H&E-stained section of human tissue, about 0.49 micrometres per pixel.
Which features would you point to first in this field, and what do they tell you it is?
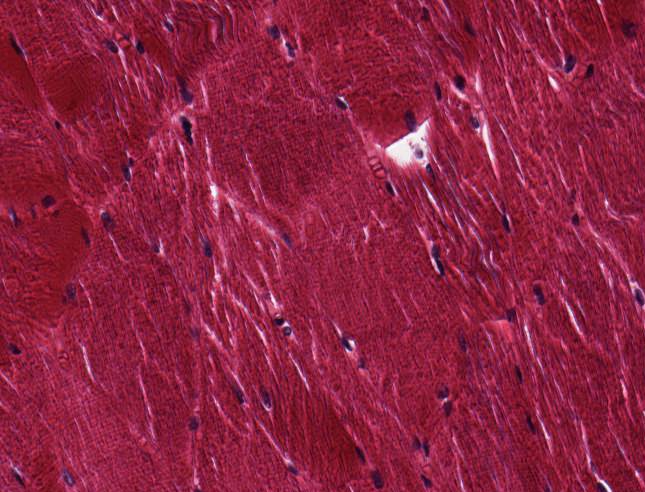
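The tissue is skeletal muscle. Closely packed eosinophilic muscle fibres run roughly parallel to one another across the whole field.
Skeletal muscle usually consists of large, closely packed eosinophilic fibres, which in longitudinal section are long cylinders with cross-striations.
Faint fine cross-striations are visible within the fibres in places.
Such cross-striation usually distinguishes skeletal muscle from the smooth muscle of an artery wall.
Only thin pale clefts separate the fibres; no broad bands of connective tissue are present. A small clear white space lies in the upper part of the field, just right of centre.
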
